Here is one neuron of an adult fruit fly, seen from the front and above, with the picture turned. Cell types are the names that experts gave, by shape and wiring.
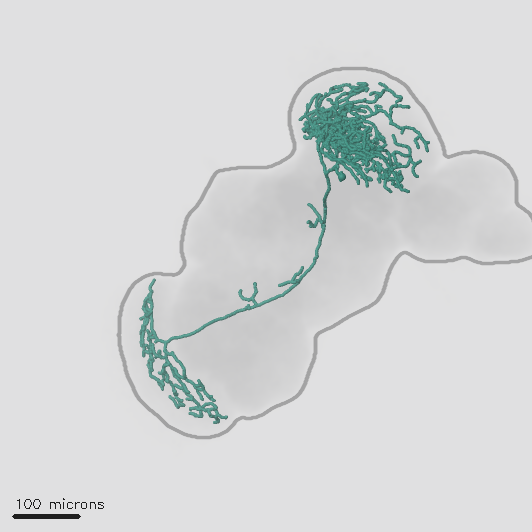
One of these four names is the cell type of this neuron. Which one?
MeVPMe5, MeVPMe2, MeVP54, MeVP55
MeVPMe2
